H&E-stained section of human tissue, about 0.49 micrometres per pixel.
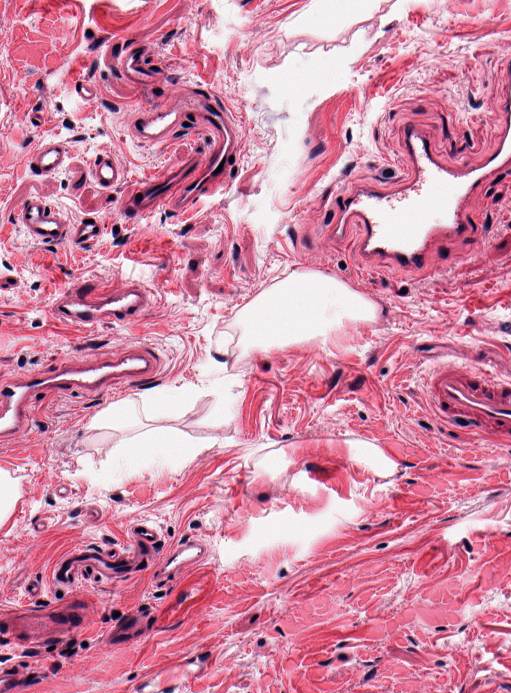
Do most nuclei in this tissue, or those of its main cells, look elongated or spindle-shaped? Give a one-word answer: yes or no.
Yes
